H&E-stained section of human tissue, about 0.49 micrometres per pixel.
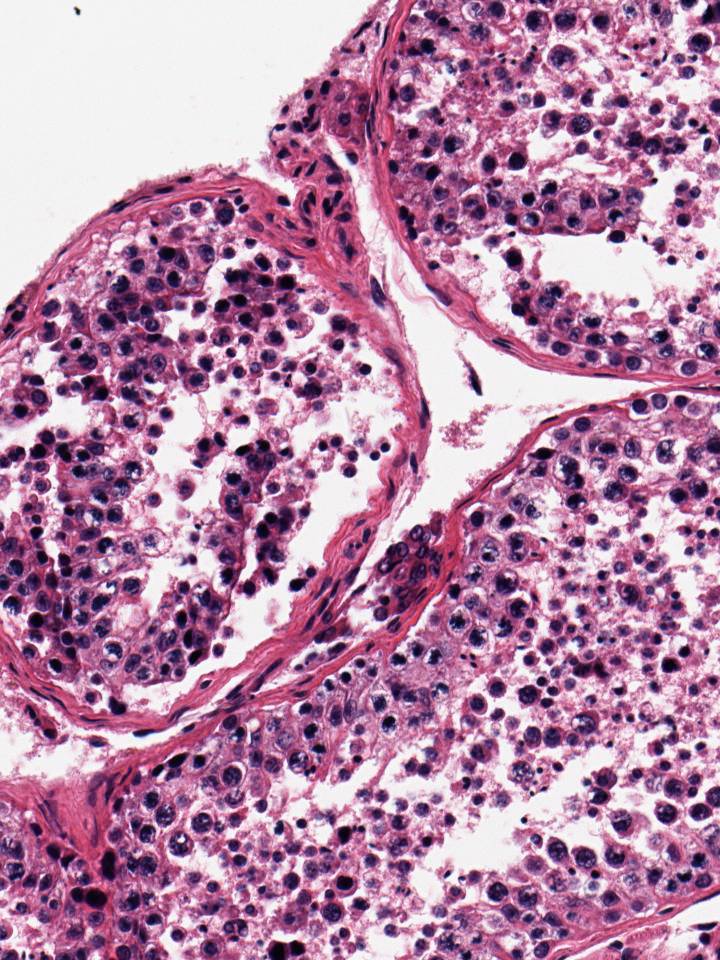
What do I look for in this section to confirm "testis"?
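So, this is testis. Look at the tubules first: each one is bounded by a thin pink fibrous wall with flattened, elongated dark nuclei in it. Inside, they're filled with many layers of rounded cells, not a single-layered lining, and that layering goes with it.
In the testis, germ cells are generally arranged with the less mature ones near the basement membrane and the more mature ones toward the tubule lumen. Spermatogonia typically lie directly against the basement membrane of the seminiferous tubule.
Many of the larger cells here have round nuclei with coarse, clumped chromatin and a rim of pale cytoplasm.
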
